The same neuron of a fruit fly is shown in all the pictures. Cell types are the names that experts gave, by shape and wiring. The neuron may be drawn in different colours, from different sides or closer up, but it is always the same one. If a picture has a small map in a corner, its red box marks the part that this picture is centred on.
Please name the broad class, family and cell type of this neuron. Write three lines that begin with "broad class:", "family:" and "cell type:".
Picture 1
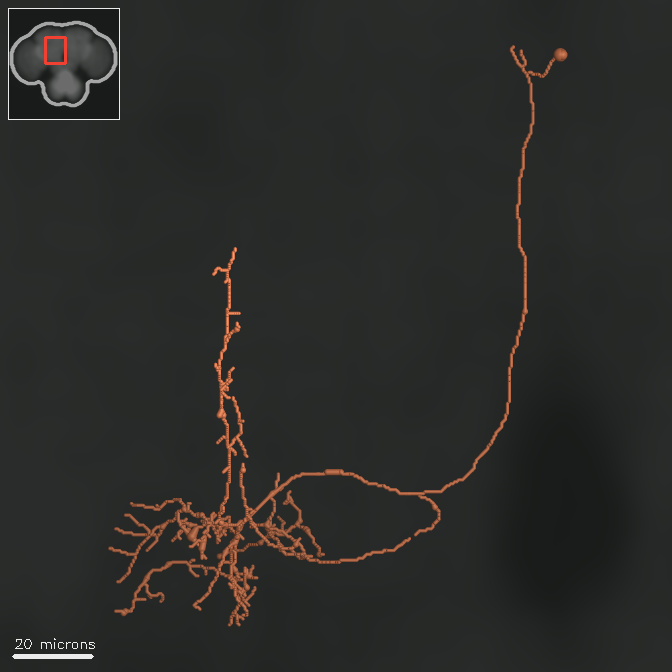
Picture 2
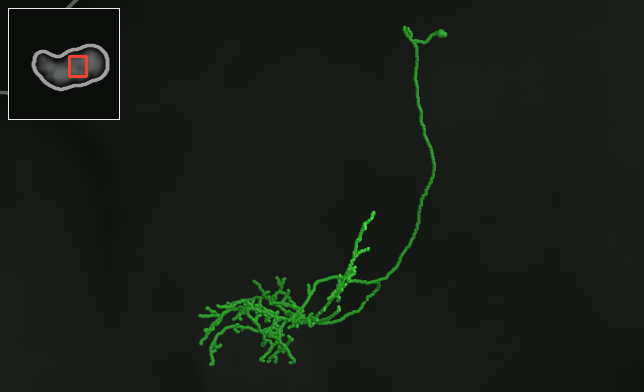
broad class: central-brain intrinsic neuron
family: hemilineage DM1_antero_ventral
cell type: WED097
